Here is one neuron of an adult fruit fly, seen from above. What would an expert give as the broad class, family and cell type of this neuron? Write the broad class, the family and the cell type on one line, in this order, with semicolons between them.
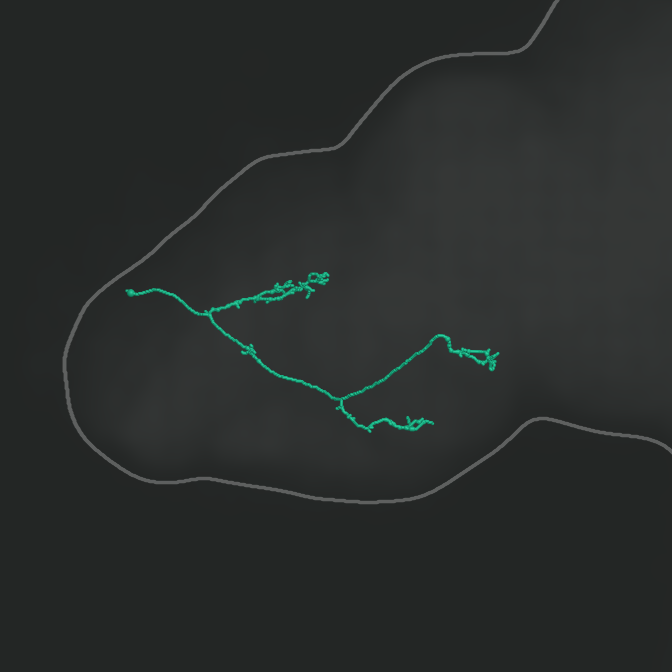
optic-lobe intrinsic neuron; TmY; TmY9b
